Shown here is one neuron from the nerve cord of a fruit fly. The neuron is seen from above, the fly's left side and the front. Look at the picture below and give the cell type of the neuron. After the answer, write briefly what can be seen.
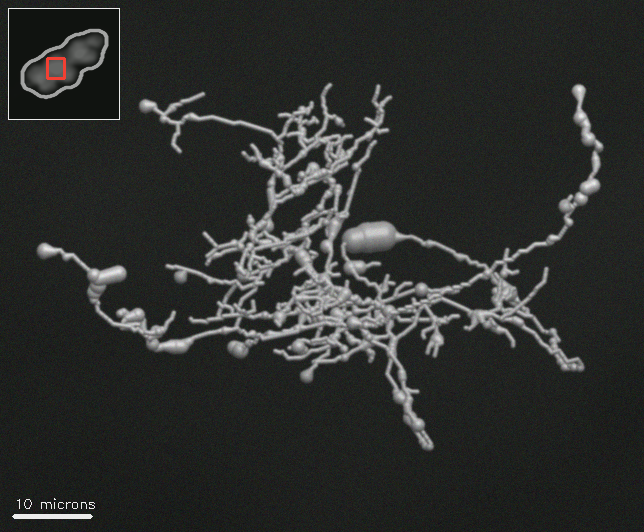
The cell type is IN01B067. Its broad class is nerve-cord intrinsic neuron. From left to right in the picture it spans about 75 microns. The picture shows dozens of branch ends.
